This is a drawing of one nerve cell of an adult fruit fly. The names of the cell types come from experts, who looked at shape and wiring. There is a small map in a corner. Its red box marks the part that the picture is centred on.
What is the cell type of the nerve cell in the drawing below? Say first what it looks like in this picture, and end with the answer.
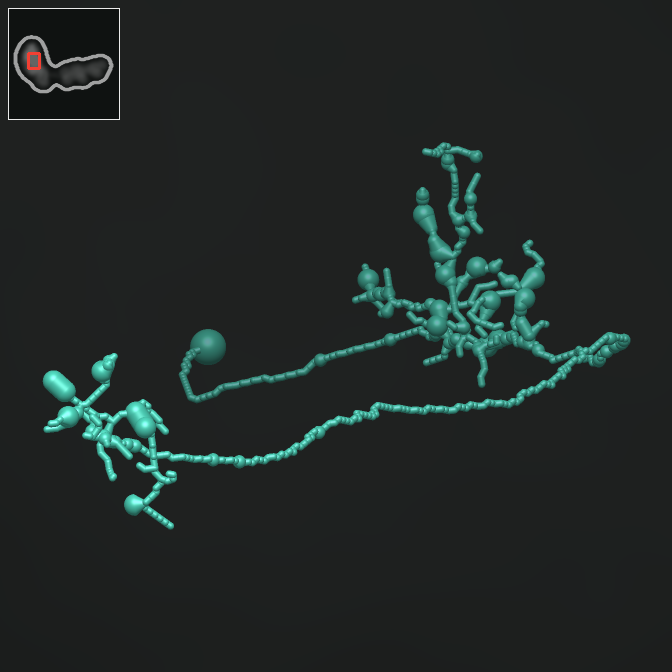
The picture shows dozens of branch ends. In this view it is wider than it is tall. Its broad class is optic-lobe intrinsic neuron. The cell type is Tm29.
